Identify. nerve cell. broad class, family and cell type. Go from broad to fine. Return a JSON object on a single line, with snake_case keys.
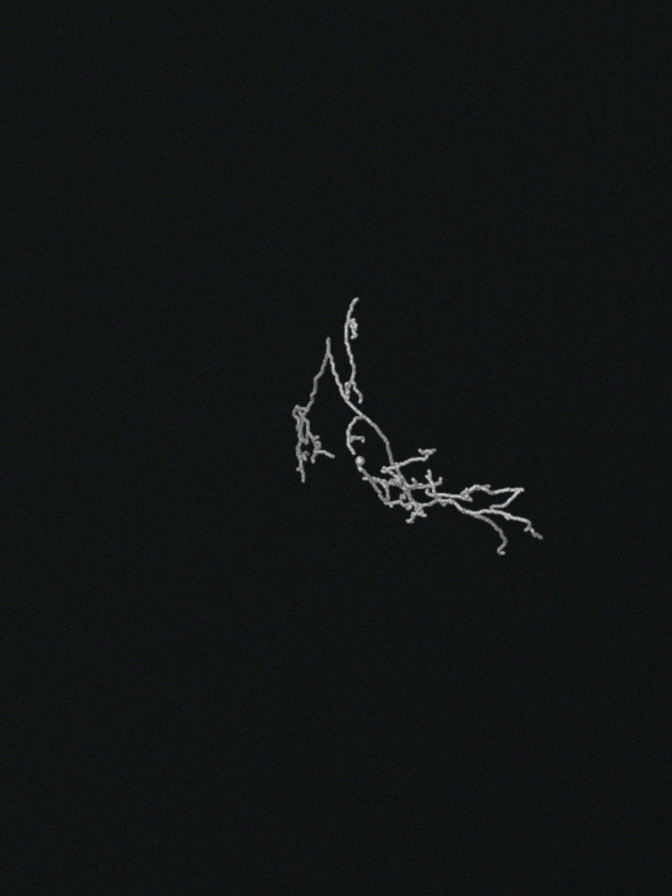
{"broad_class": "central-brain intrinsic neuron", "family": "hemilineage SMPpm1", "cell_type": "SMP461"}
